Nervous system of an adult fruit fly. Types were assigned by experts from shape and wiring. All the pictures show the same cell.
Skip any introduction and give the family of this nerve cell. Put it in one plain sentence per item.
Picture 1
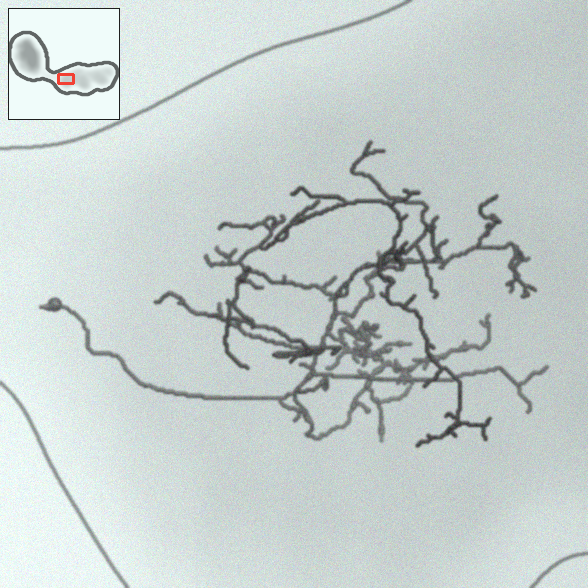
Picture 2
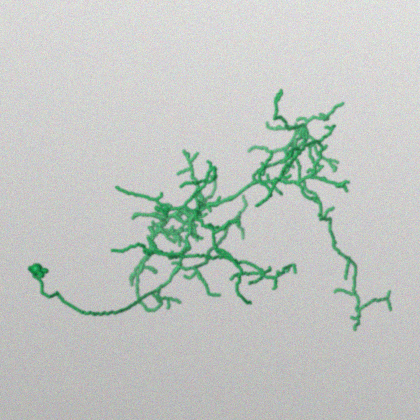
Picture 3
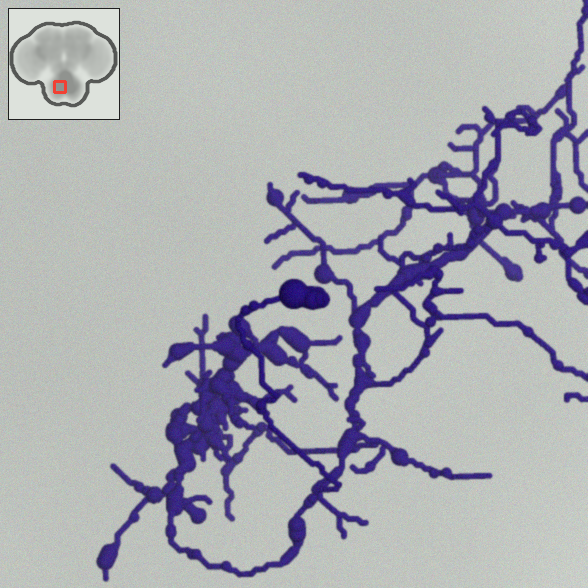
The family is hemilineage 09A.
